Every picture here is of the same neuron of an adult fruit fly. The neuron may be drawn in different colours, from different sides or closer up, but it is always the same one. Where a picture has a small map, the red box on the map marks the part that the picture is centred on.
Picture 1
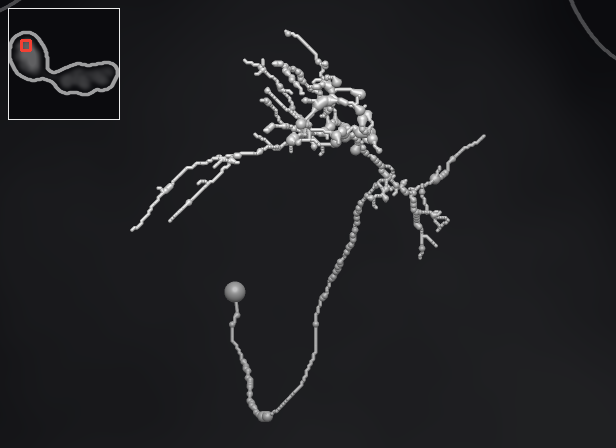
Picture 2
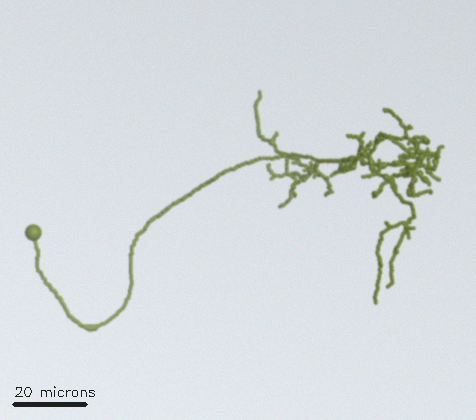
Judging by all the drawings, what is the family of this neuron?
hemilineage SIPa1_ventral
